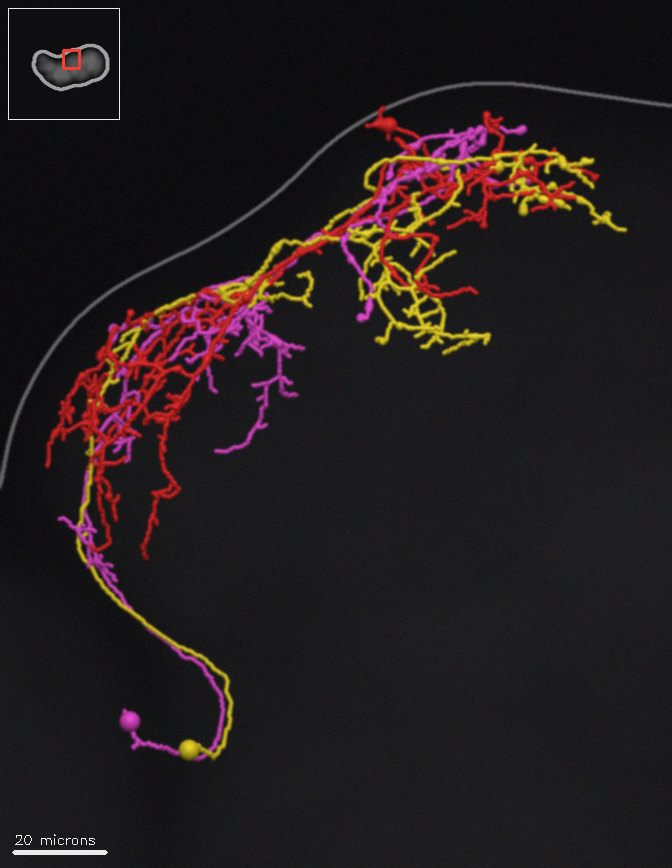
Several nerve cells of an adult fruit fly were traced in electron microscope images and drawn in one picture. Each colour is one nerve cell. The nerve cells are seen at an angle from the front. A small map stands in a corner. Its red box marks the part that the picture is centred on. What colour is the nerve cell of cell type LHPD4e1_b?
red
